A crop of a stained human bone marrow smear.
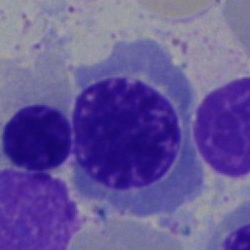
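Erythroblast in a bone marrow smear. Its chromatin looks dark and coarsely clumped, with small pale gaps scattered through it. The cytoplasm seems pale grey-blue, and I see no granules. The nucleus sits toward the left, leaving more cytoplasm above and to the right.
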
